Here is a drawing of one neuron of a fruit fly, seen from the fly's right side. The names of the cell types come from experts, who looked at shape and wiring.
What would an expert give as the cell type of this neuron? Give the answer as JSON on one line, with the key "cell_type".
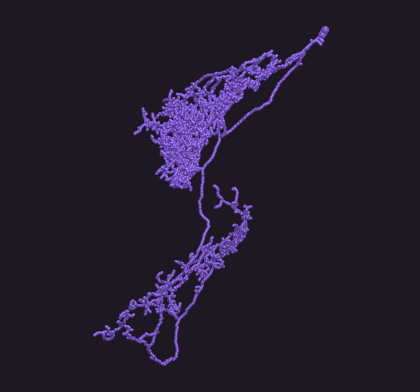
{"cell_type": "LAL119"}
